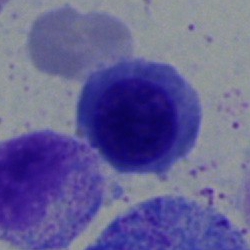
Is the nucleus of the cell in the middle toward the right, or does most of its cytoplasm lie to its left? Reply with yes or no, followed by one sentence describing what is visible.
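No. The rim of cytoplasm is widest on the right side of the nucleus.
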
